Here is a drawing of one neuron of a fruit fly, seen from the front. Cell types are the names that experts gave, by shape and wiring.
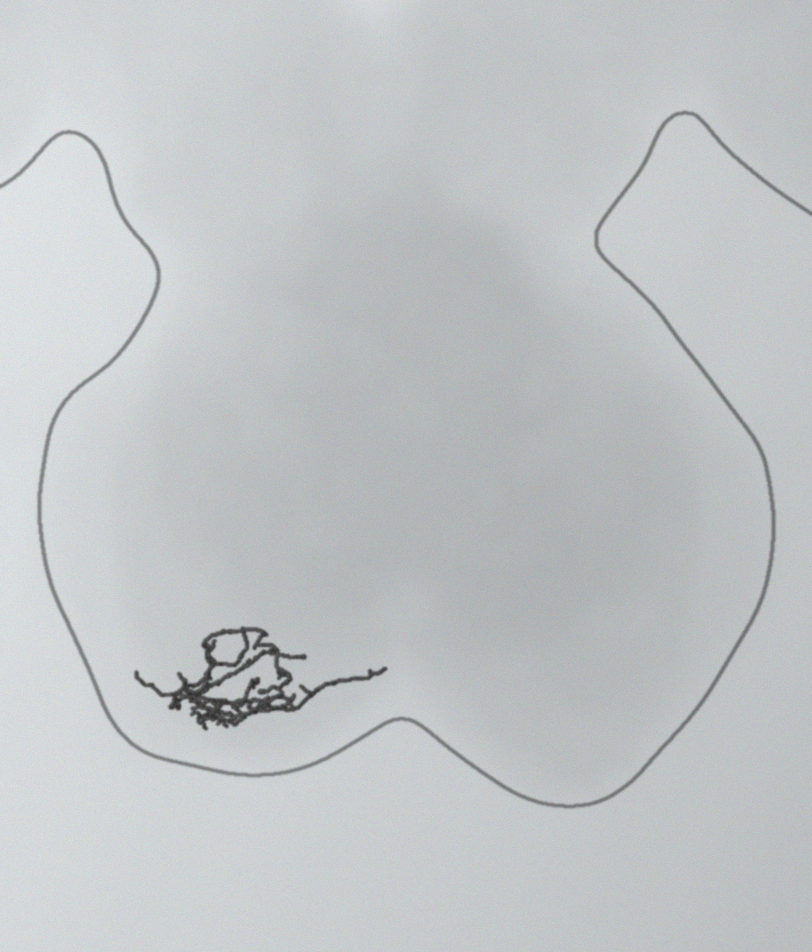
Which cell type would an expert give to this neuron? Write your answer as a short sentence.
The cell type is IN14A109.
